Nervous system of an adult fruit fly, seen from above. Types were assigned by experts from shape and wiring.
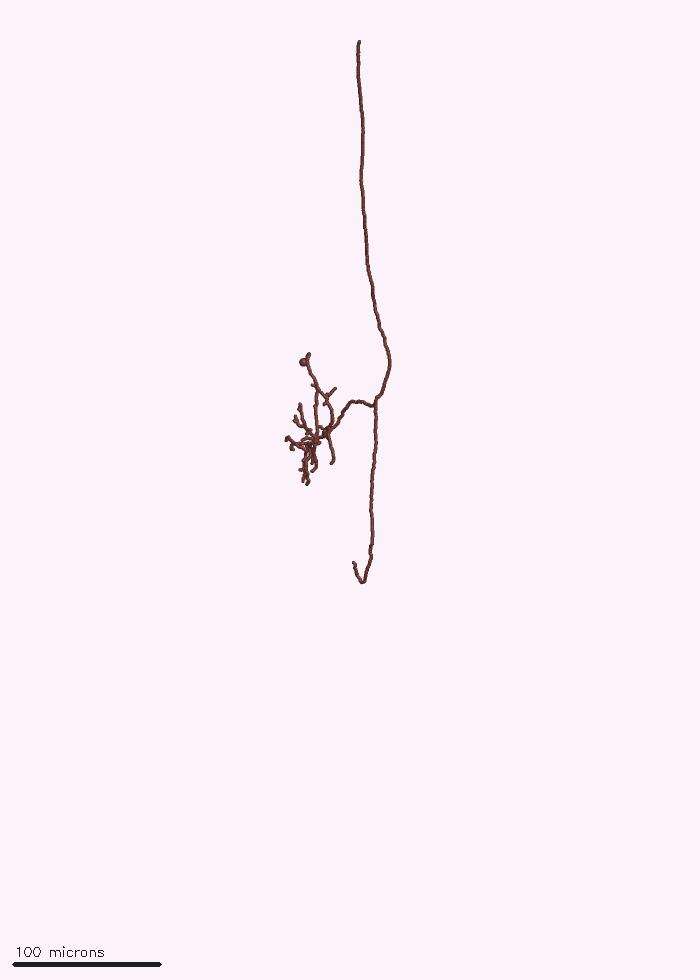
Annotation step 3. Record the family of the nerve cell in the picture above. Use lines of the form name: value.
family: hemilineage 10B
